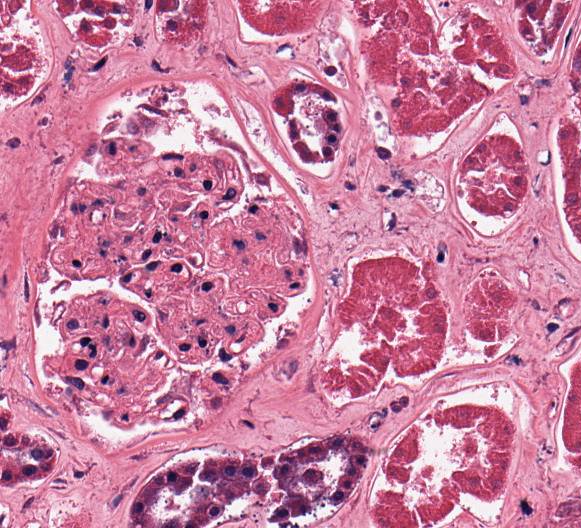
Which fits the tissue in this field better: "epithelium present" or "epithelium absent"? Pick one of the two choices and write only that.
Epithelium present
